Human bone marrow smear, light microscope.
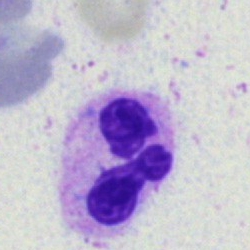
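Segmented neutrophil in the centre of a stained human bone marrow smear. Notice how the nucleus splits into separate lobes linked by narrow constrictions, with dense, coarsely clumped dark purple chromatin. Around it lies plentiful pale pink-lilac cytoplasm holding fine, faint pinkish granules.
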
